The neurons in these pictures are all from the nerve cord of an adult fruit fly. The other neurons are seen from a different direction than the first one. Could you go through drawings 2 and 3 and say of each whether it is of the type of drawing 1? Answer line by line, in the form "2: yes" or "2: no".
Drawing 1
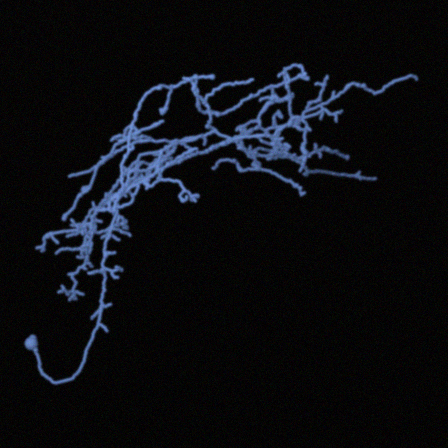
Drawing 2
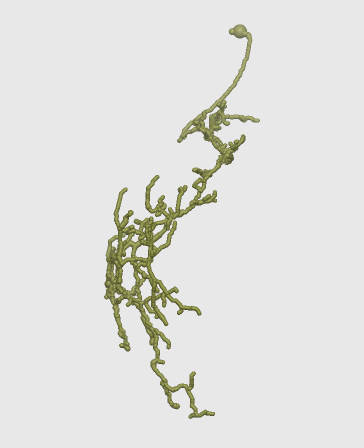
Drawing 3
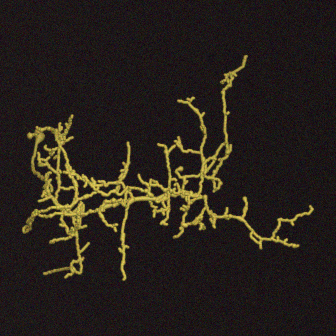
2: no
3: yes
